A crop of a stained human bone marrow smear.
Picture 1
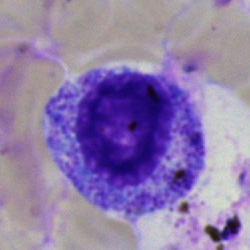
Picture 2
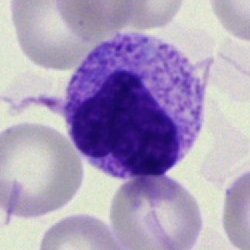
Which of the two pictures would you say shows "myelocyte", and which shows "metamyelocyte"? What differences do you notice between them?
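Picture 1 shows a myelocyte and picture 2 a metamyelocyte. In picture 2 the nucleus is broad with a notch on its lower side, giving a kidney-like shape, and it lies off-centre toward the lower left of the cell.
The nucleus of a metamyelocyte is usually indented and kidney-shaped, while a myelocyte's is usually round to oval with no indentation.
Chromatin in picture 2 is dense and dark purple. In picture 1 it is also dark purple and dense, but with a somewhat paler patch near the middle of the nucleus.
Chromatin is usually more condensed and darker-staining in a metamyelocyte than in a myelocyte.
Both cells have small purple granules in the cytoplasm, which in picture 1 looks mottled with them. The cell in picture 1 has a roughly round outline. Picture 1 is blurred, so its fine details are soft.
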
